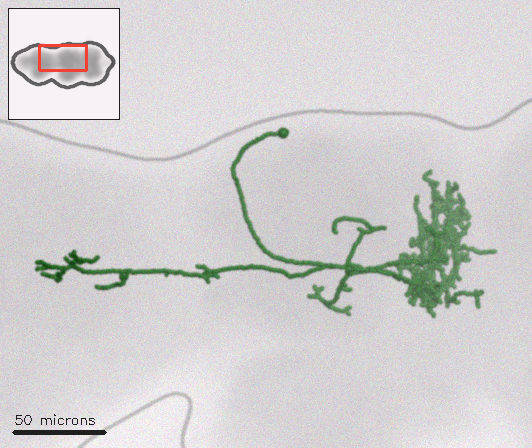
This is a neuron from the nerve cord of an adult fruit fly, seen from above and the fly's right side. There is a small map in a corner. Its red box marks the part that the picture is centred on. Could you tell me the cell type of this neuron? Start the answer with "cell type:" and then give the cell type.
cell type: IN11A022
